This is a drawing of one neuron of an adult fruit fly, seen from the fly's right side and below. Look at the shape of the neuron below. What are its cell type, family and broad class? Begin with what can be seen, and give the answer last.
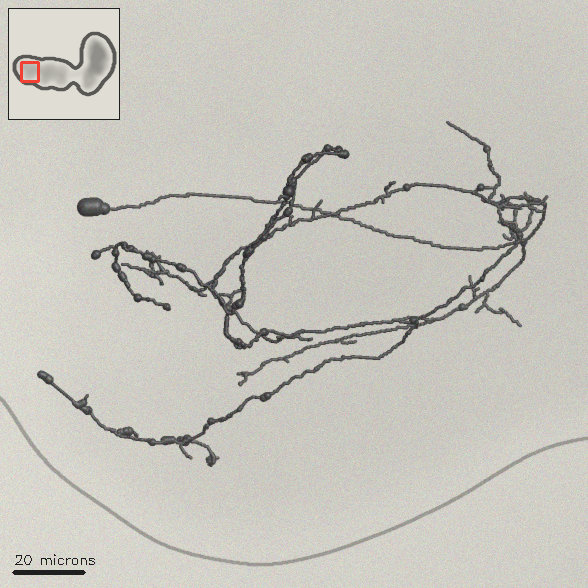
By the scale bar it is about 150 microns wide in this view. Dozens of branch ends can be seen. Its cell type is IN12B038. Its family is hemilineage 12B. This is a nerve-cord intrinsic neuron.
